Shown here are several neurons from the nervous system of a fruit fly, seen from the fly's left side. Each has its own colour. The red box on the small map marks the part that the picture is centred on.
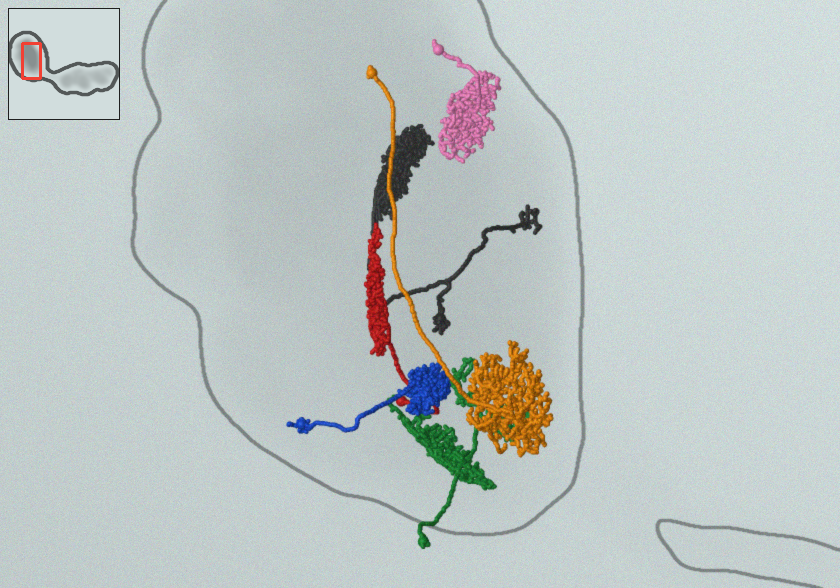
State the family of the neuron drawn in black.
MeLo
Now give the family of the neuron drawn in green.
TmY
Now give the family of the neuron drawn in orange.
Pm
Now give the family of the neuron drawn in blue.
Pm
